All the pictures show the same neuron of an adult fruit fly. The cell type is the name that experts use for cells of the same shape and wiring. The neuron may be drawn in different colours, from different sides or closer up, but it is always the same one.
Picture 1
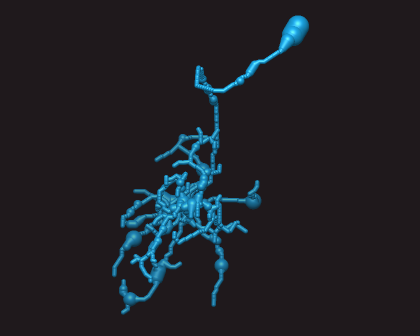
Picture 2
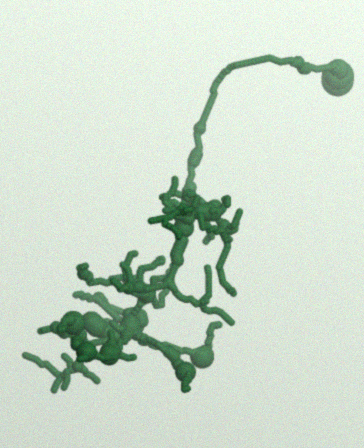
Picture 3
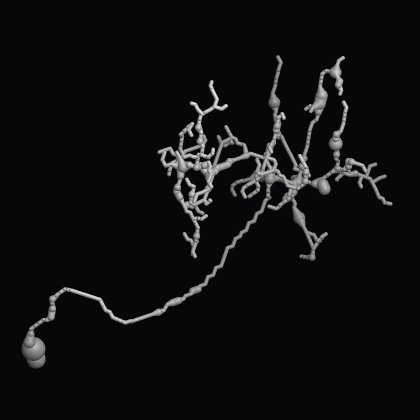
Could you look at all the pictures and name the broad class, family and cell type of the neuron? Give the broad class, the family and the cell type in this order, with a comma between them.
optic-lobe intrinsic neuron, Mi, Mi17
